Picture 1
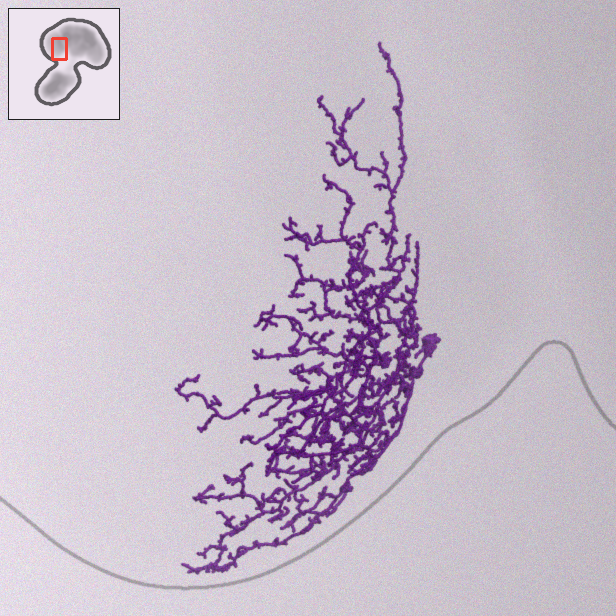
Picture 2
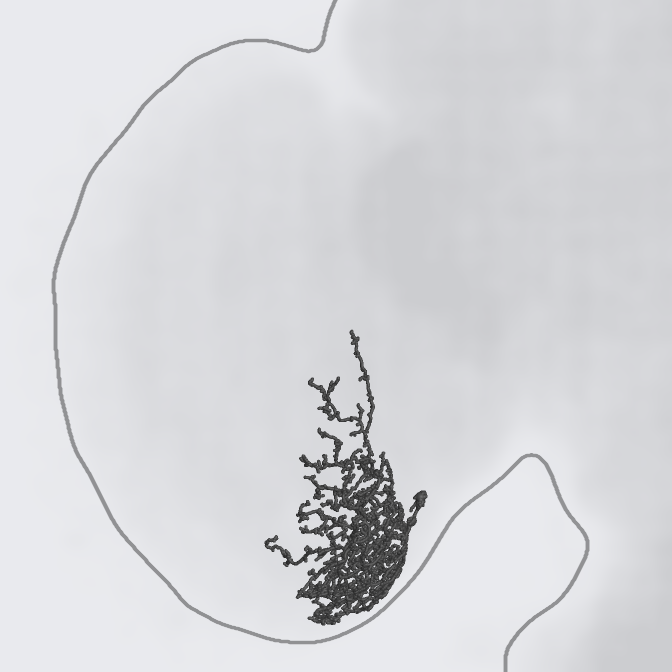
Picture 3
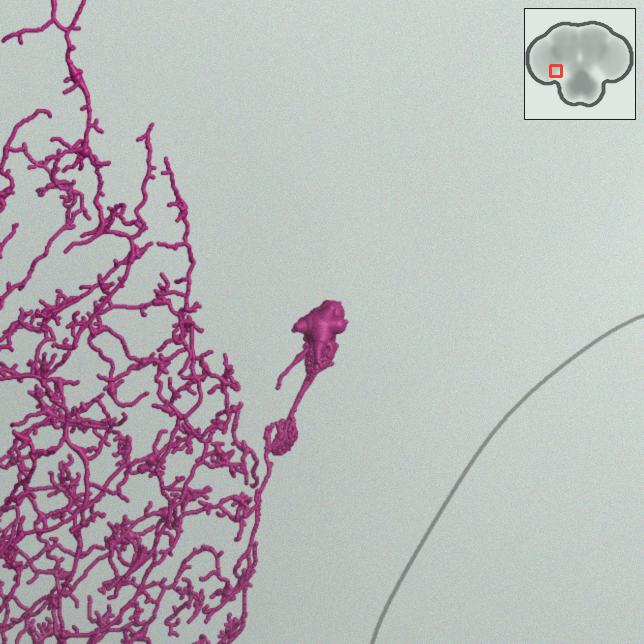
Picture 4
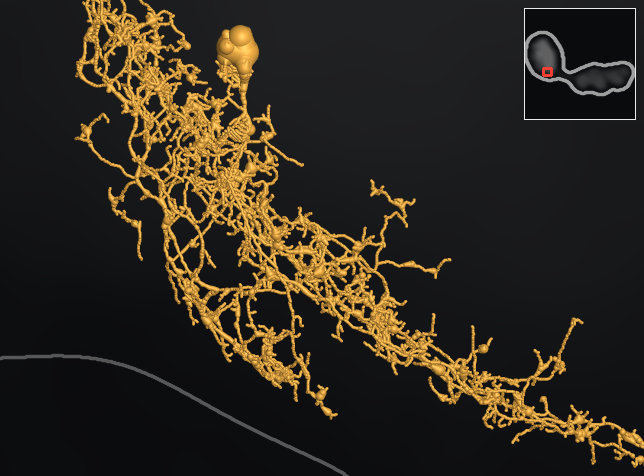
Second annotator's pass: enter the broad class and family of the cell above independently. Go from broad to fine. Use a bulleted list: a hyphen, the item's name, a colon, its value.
- broad class: optic-lobe intrinsic neuron
- family: Dm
